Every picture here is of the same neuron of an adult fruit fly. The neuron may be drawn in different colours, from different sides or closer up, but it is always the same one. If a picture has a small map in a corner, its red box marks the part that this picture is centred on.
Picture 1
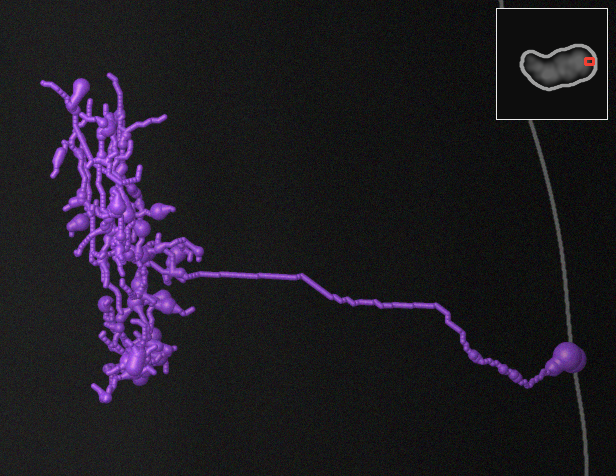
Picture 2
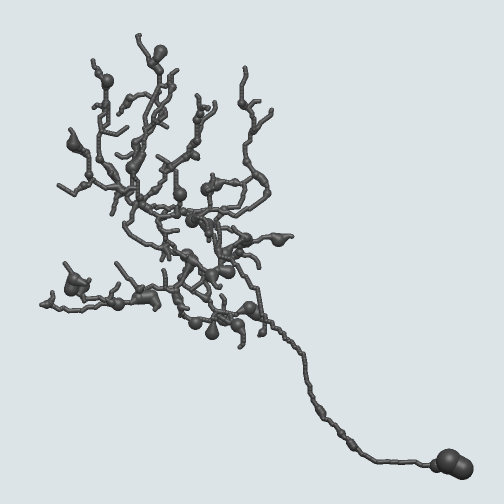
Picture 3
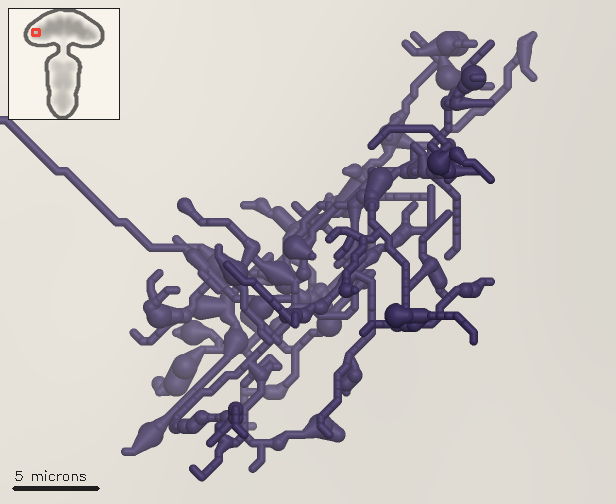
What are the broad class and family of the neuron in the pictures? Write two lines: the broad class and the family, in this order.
optic-lobe intrinsic neuron
Cm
